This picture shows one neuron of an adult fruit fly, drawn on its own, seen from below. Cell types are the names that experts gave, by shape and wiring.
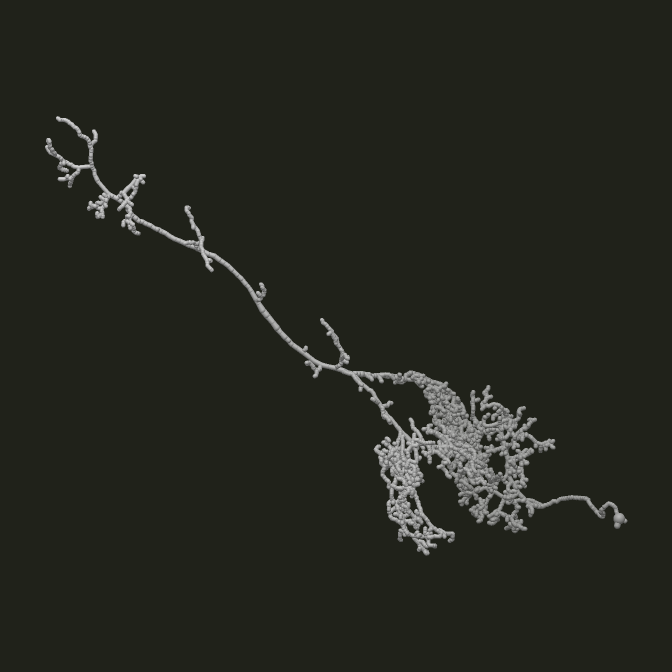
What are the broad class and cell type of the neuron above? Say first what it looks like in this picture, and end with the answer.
The cell body can be seen at the lower right of the picture. Dozens of branch ends can be seen. This is a nerve-cord intrinsic neuron. Its cell type is INXXX027.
